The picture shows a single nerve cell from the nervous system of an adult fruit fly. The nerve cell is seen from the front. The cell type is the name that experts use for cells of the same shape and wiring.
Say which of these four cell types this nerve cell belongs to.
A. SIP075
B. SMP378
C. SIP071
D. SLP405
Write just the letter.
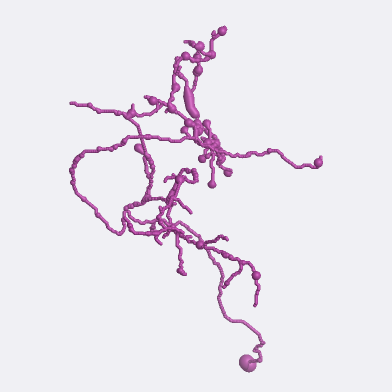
A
